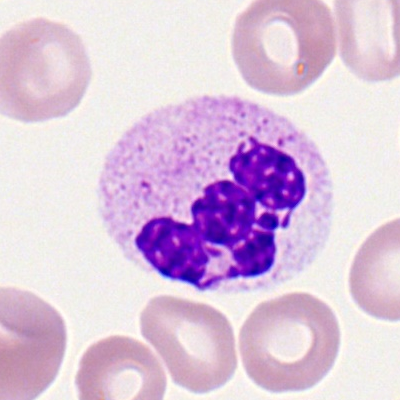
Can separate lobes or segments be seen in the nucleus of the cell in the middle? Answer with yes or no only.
Yes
